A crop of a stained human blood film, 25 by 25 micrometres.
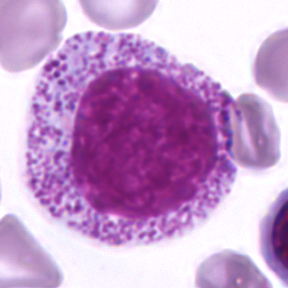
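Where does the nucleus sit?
Off-centre, nearer the cell's right edge.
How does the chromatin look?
Finely patterned, with no coarse dark clumps.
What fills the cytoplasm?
Dense purple granules, with only a few lying over the nucleus.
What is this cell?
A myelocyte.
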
